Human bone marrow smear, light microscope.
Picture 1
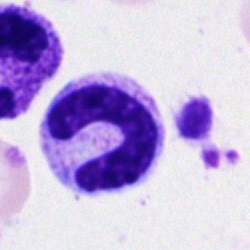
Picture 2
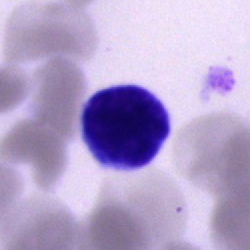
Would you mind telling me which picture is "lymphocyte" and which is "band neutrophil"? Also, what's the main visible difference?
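Picture 1: band neutrophil. Picture 2: lymphocyte. Picture 1 nucleus: one thick curved band, horseshoe-shaped, opening to the left.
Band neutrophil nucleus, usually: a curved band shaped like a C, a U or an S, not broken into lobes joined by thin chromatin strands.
Picture 2: no distinct cytoplasmic rim around the nucleus; chromatin dense and dark blue-purple throughout; no granules.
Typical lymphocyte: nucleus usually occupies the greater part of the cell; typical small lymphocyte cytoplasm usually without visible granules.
Shared: round, smooth outline; no nucleoli; no vacuoles.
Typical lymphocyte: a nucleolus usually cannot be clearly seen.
Picture 1 also: small purple fragments just right of the cell, not touching it.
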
